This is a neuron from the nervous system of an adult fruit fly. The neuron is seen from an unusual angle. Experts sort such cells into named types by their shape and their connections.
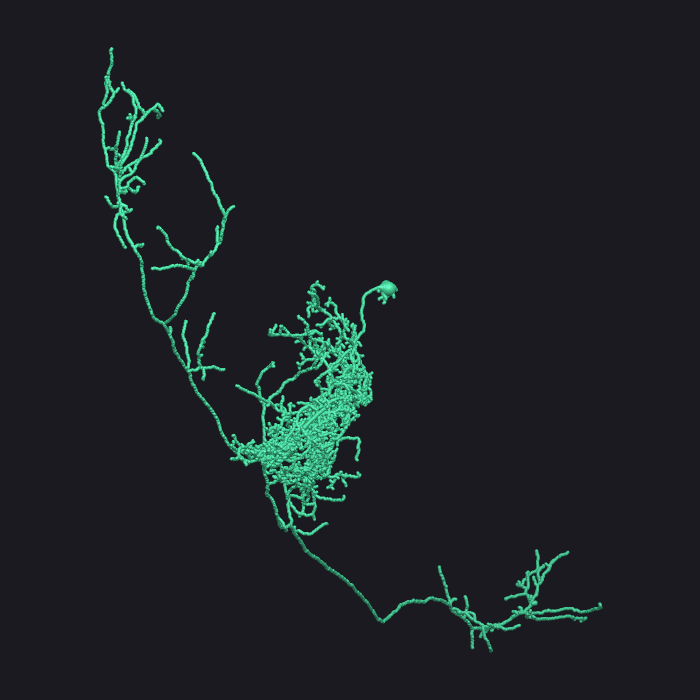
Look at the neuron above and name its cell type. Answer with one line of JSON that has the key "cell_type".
{"cell_type": "AN17A004"}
